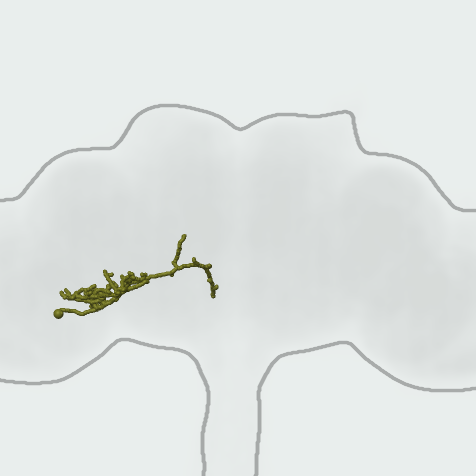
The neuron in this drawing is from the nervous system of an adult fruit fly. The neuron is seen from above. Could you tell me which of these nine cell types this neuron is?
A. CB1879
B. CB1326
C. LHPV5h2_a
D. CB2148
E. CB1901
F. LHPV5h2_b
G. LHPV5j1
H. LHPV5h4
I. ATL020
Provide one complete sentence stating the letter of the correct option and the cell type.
Option I gives ATL020 as the cell type of the neuron.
